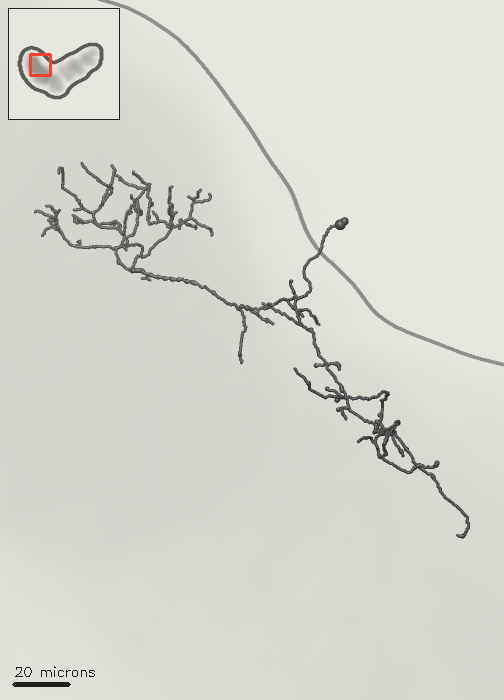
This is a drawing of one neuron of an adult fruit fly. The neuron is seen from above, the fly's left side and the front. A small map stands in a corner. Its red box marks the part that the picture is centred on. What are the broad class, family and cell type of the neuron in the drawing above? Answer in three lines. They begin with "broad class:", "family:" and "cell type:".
broad class: visual projection neuron
family: hemilineage PSp3
cell type: LoVP27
